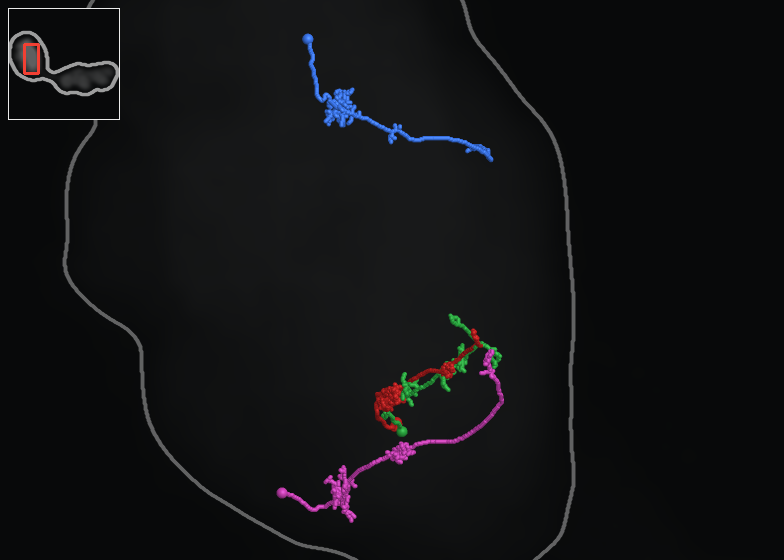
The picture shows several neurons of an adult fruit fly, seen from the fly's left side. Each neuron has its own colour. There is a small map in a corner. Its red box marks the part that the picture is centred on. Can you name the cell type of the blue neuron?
Tm4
